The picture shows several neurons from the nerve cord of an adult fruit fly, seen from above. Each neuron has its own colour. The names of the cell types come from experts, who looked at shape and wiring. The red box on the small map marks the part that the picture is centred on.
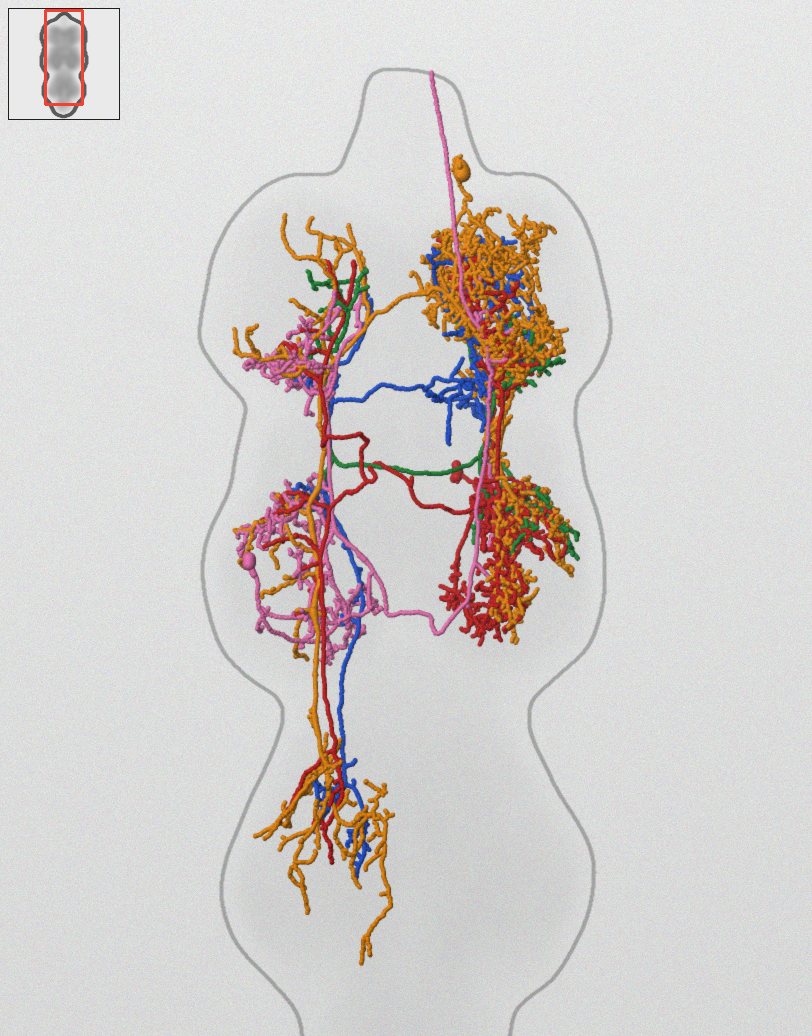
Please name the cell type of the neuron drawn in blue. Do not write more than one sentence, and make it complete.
It is IN12B005 that names the cell type of this neuron.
